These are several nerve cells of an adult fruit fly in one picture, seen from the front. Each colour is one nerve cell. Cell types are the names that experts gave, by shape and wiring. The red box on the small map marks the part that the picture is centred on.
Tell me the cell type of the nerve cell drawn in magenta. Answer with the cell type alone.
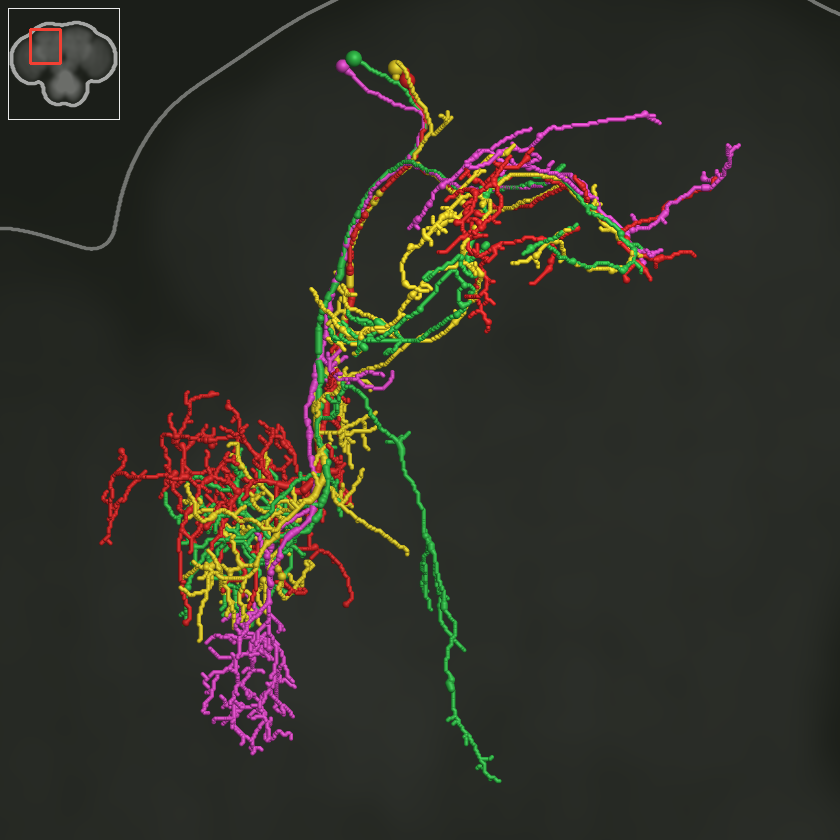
LoVP84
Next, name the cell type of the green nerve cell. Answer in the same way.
LoVP77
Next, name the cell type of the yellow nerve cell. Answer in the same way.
LoVP83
